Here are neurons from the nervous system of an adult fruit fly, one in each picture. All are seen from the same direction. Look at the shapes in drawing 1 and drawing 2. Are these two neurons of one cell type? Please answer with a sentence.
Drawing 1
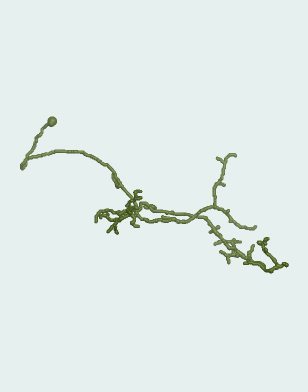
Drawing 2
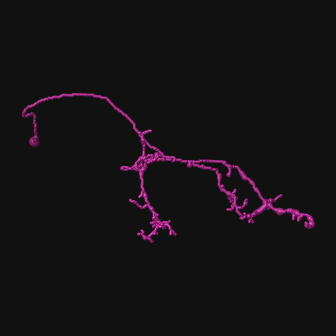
They are of the same cell type.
